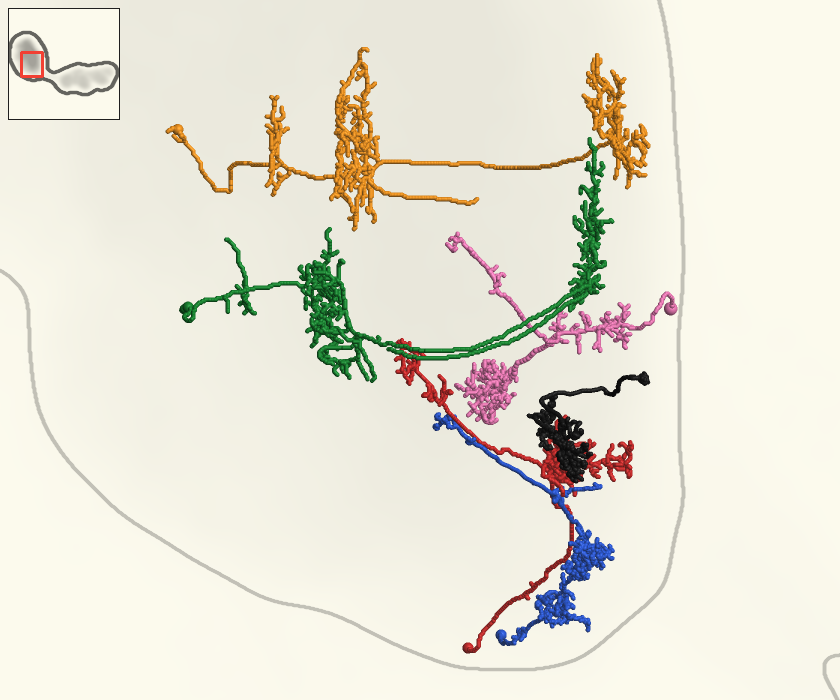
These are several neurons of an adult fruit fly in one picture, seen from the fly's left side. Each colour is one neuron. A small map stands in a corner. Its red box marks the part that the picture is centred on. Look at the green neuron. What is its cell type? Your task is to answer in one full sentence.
Of the cell type TmY19a is this neuron.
